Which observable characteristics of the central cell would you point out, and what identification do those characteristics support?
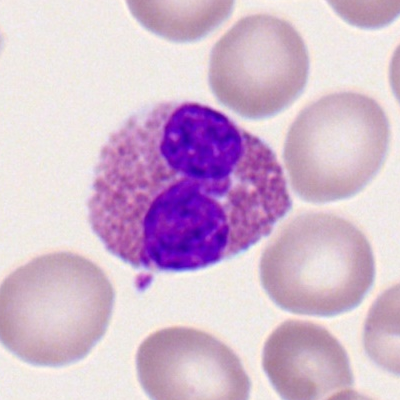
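Nucleus: two lobes, one above the other. Chromatin dense, dark purple. Cytoplasm filled with coarse granules. Cell: eosinophil.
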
